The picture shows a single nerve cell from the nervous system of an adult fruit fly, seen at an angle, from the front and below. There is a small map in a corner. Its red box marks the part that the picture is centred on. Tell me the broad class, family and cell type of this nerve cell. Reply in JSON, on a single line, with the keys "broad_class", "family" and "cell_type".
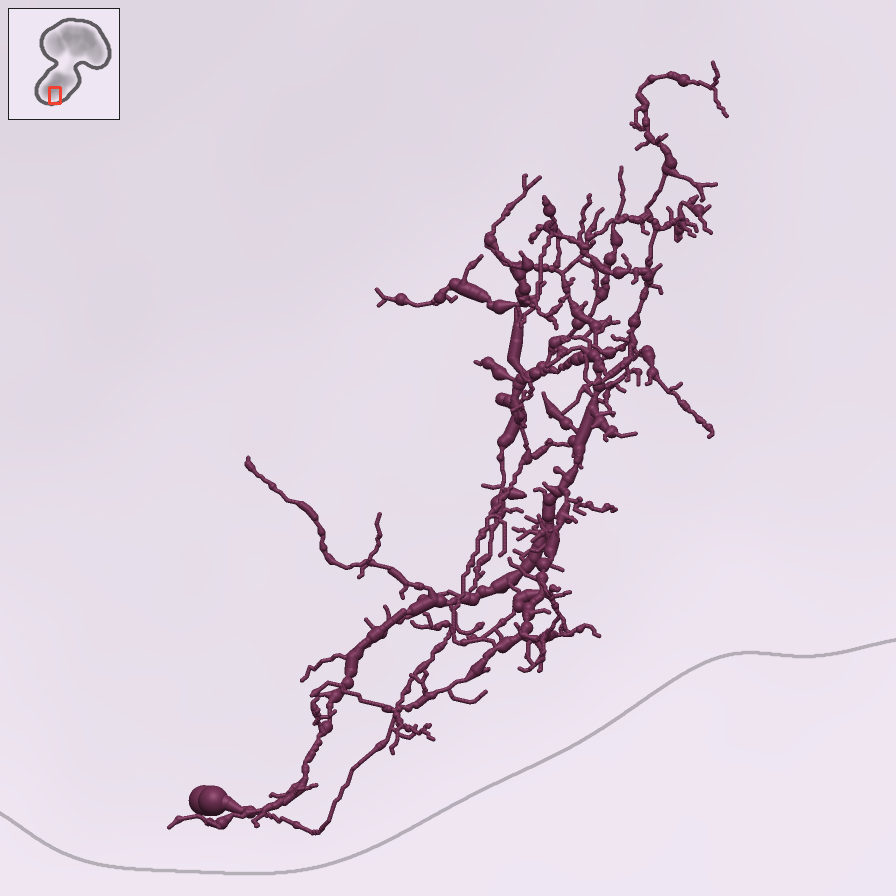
{"broad_class": "nerve-cord intrinsic neuron", "family": "hemilineage 13A", "cell_type": "IN13A050"}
